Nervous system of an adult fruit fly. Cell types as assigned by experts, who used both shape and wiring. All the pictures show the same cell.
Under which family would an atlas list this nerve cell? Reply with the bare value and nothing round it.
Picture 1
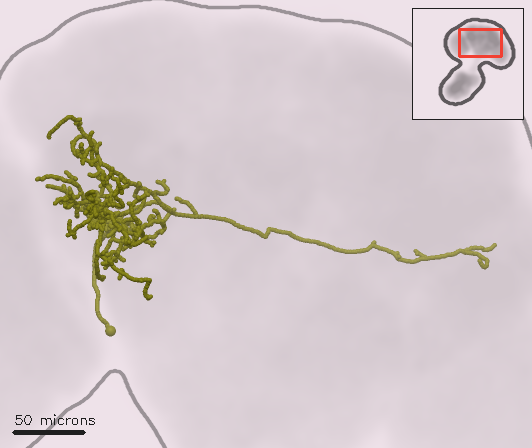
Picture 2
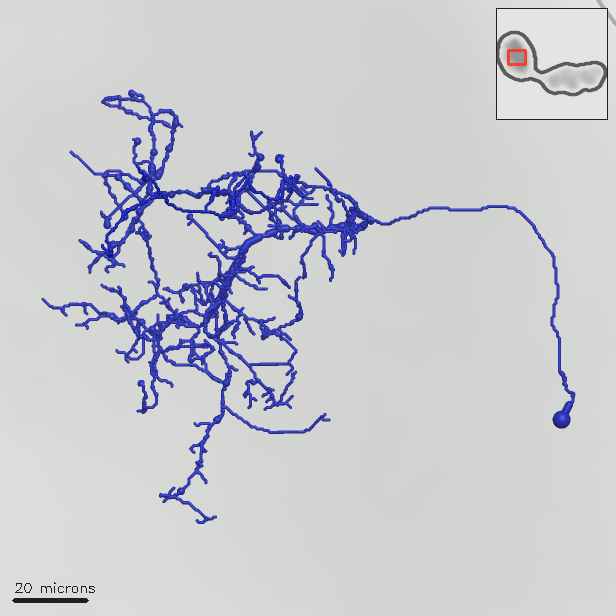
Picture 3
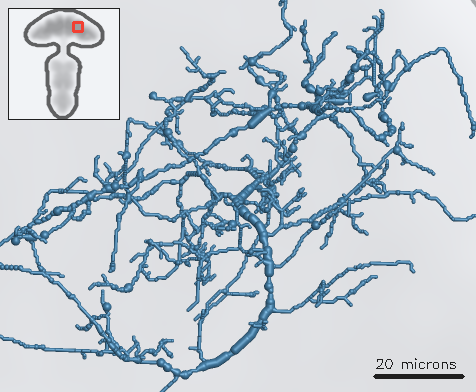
hemilineage VLPl&p2_posterior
